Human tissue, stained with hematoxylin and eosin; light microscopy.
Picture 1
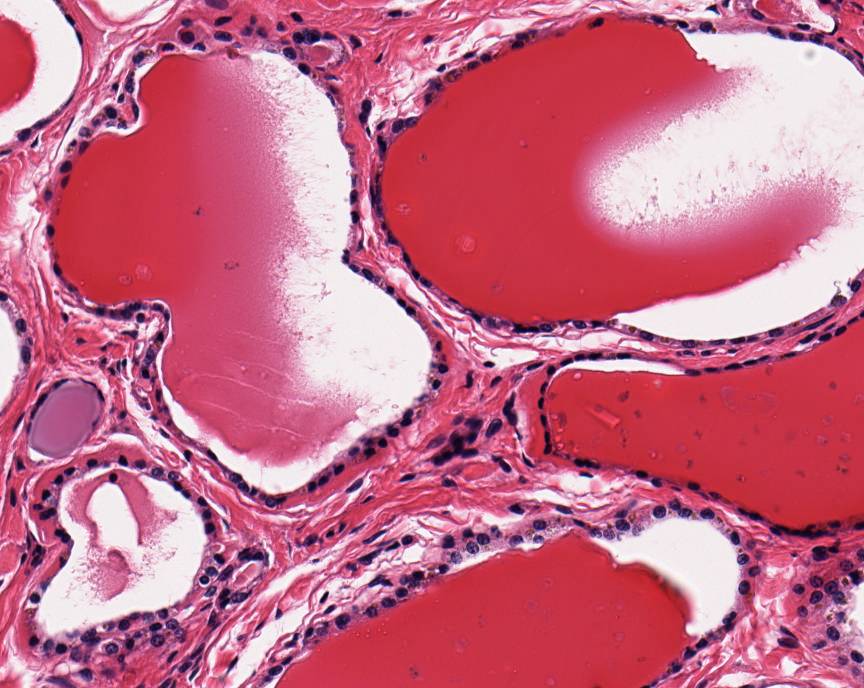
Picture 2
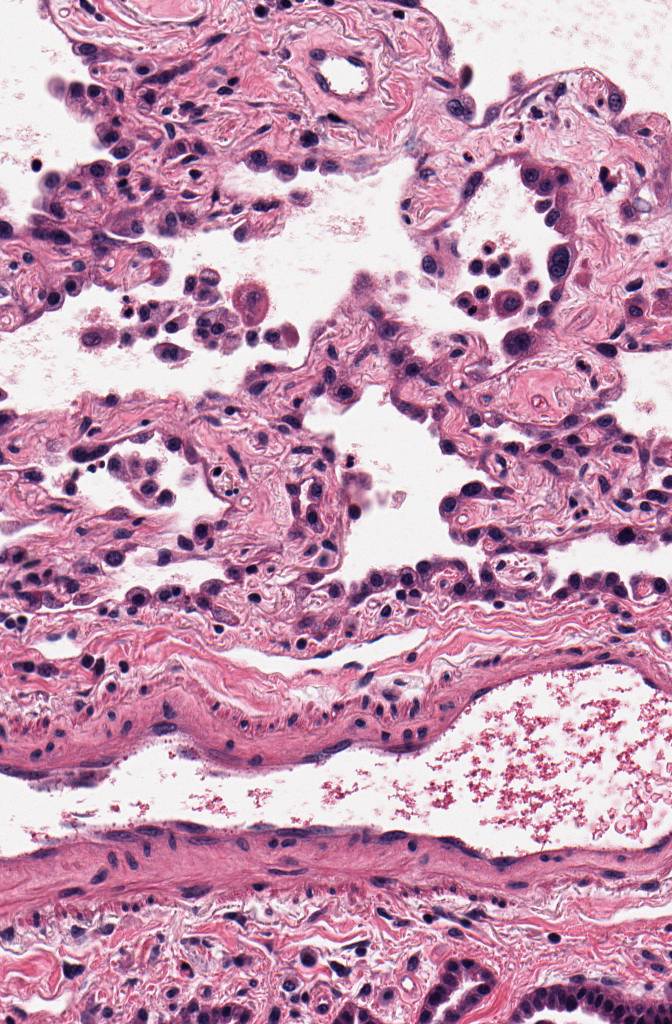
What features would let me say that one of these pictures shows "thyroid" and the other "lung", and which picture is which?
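The thyroid is in picture 1; the lung is in picture 2. In the thyroid, large, closely packed follicles fill the field, separated by thin bands of pink fibrous stroma with scattered spindle-shaped nuclei. A single layer of flattened to low cuboidal cells lines each follicle, and most lumens hold homogeneous, deep pink colloid. In the lung, the upper two-thirds of the field is a network of branching, thickened septa around irregular empty spaces, their cores made of pink fibrous collagen with scattered spindle-shaped nuclei. Across the lower third runs a broad horizontal channel with loose red blood cells, densest at its right end, bordered by pink layered walls whose elongated nuclei lie horizontally, parallel to it.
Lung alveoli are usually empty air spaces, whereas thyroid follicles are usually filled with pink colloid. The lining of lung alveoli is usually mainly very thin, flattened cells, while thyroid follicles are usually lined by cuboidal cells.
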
